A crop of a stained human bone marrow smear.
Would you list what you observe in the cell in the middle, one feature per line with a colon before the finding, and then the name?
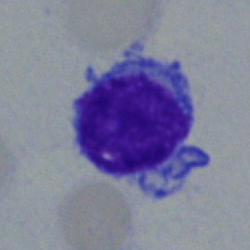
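Chromatin: dense, deep purple throughout the nucleus
Nucleus position: close to the cell edge, on the left
Surface: irregular cytoplasmic projections, the largest one looped, at lower right
Granules: none seen in the cytoplasm
Name: lymphocyte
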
